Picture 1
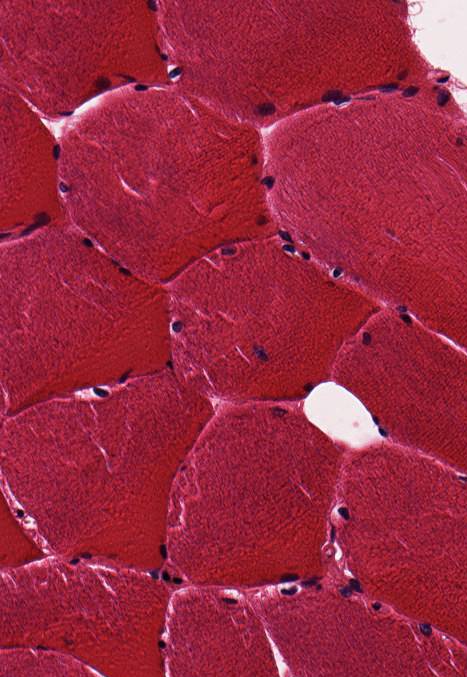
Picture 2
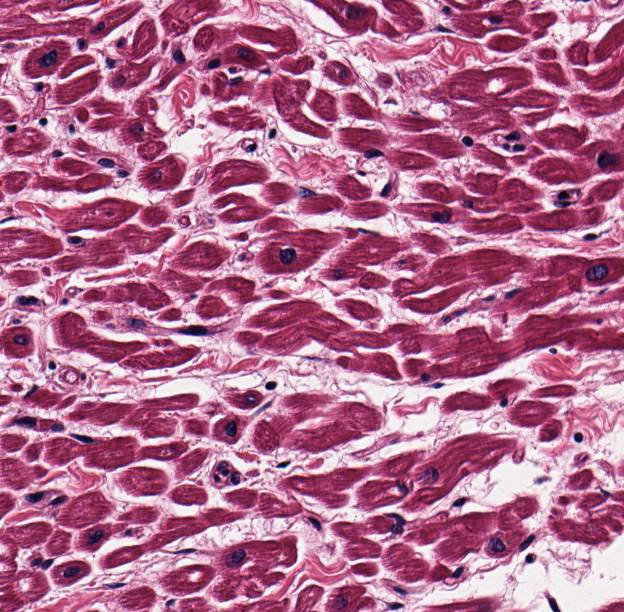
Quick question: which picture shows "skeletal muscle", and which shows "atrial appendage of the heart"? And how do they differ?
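You have skeletal muscle in picture 1 and atrial appendage of the heart in picture 2. In picture 2, notice how the fibres branch and join one another rather than lying as separate parallel cylinders. In picture 1, most nuclei are small, dark, flattened or oval, and sit at the fibre edges; in picture 2 some nuclei have a small pale perinuclear clear zone. Between fibres, picture 1 has only thin connective tissue strands, whereas picture 2 has loose, wispy, pale pink collagen with small dark elongated interstitial nuclei.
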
